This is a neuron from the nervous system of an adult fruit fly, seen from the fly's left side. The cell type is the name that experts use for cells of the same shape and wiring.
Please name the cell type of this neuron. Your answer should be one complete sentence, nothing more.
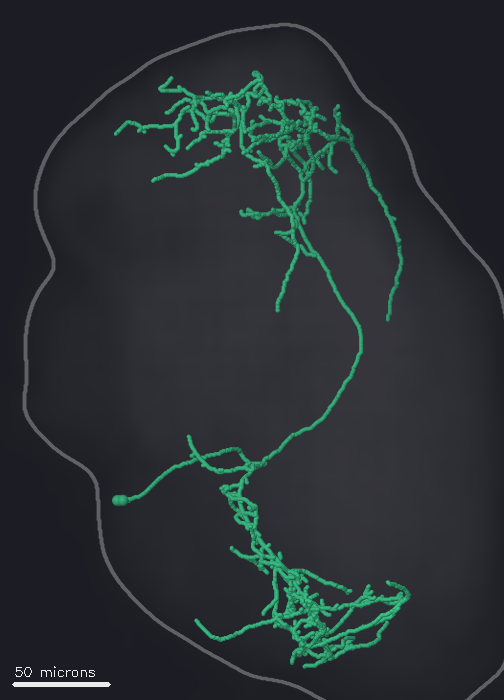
The cell type that fits this neuron is SMP168.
